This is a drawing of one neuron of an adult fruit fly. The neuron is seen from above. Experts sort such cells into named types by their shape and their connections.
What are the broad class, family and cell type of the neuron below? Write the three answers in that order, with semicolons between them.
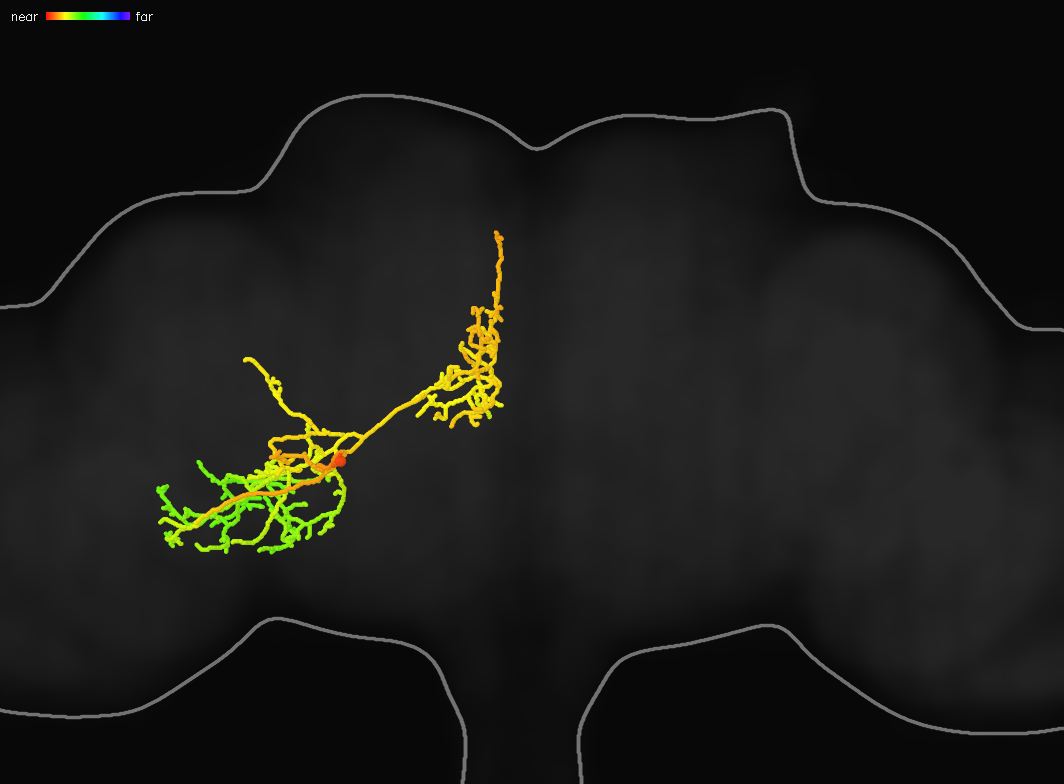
central-brain intrinsic neuron; hemilineage CLp1; SMP422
